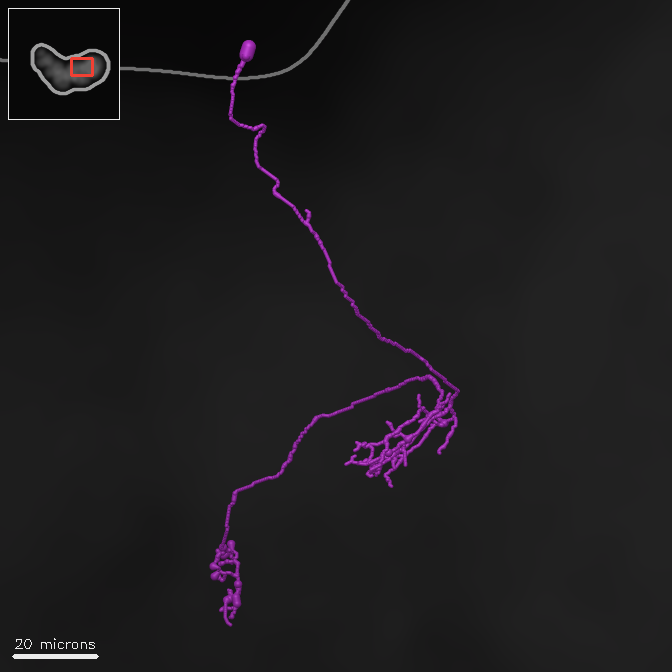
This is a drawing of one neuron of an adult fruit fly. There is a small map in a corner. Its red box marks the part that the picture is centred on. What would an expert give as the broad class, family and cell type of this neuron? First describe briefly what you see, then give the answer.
From top to bottom in the picture it spans about 140 microns. In this view it is taller than it is wide. This is a central-brain intrinsic neuron. Its family is called class CX. It is of cell type FR2.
